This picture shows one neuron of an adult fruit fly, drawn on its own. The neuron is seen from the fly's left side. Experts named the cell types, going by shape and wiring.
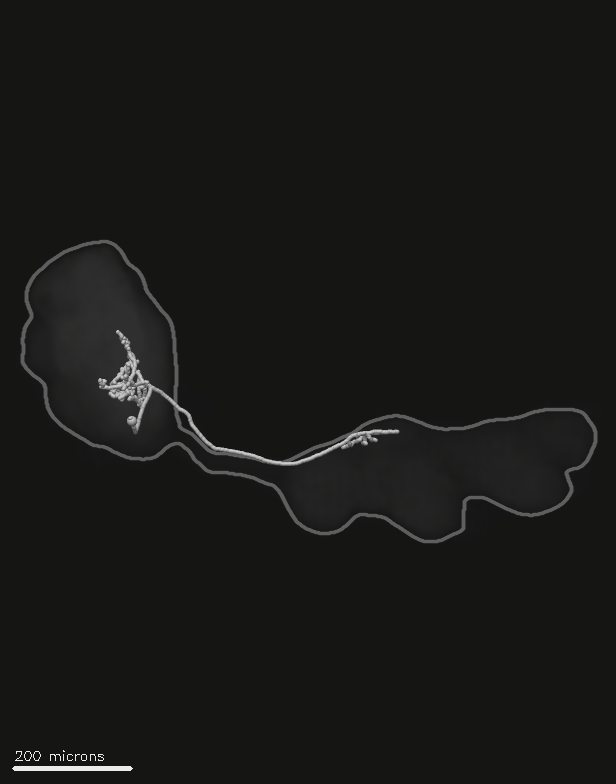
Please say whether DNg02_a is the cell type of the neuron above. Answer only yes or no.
yes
